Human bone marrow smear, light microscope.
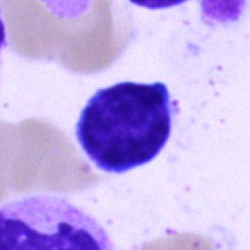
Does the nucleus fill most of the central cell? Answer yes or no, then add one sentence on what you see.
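Yes. Almost no cytoplasm is visible, the dark nucleus filling nearly the whole cell.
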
